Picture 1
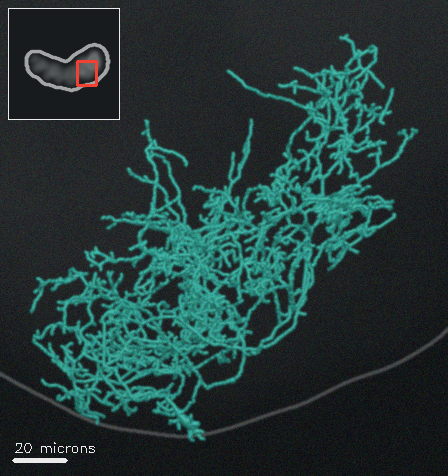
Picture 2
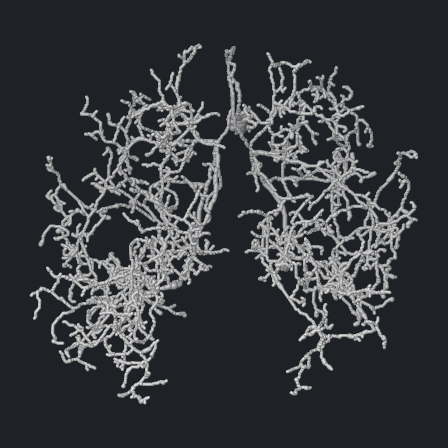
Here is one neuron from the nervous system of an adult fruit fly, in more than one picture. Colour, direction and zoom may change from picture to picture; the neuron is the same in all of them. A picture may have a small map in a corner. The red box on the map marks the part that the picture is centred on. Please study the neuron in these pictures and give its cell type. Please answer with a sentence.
The cell type is GNG297.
